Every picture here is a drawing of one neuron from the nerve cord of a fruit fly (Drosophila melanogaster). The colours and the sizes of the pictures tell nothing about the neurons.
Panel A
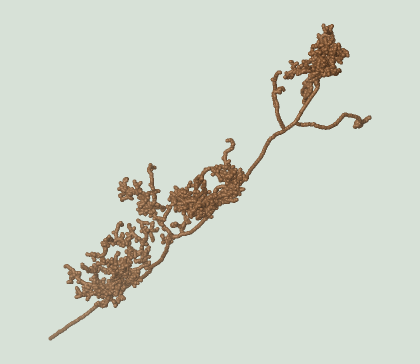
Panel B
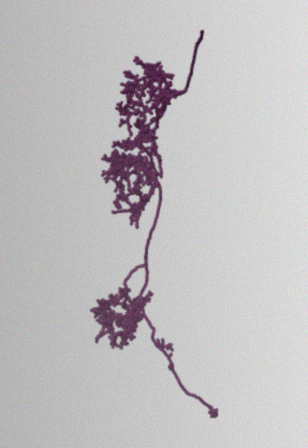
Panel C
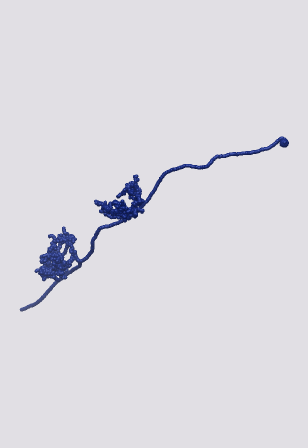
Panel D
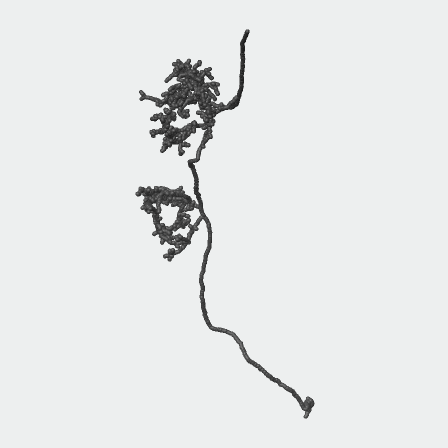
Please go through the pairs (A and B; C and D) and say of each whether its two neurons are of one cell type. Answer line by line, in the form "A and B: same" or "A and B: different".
A and B: different
C and D: same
